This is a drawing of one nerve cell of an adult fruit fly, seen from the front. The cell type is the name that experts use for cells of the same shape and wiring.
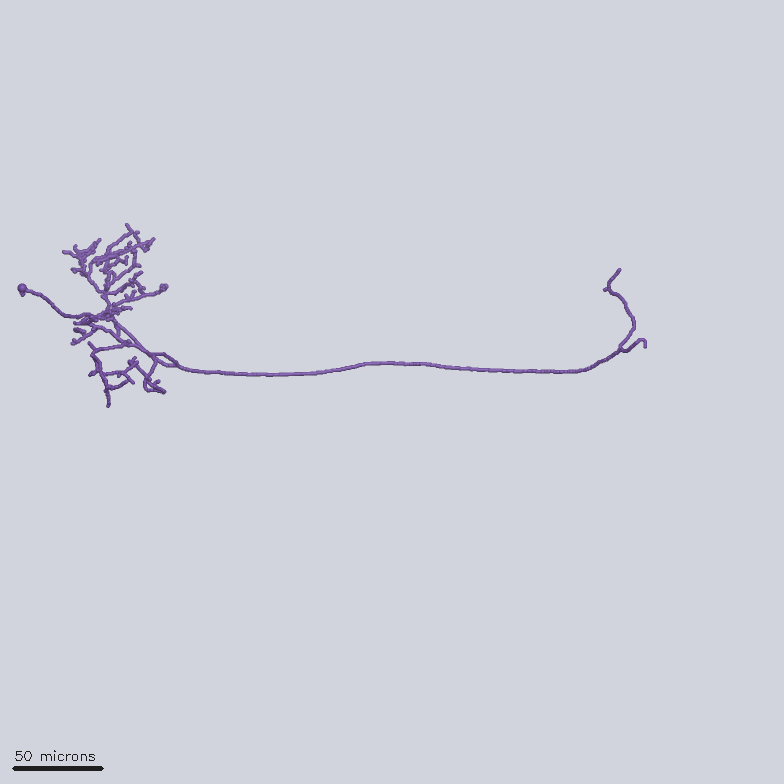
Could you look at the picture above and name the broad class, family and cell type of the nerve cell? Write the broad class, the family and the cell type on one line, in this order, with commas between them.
central-brain intrinsic neuron, hemilineage VLPl2_posterior, LHAV2g2_a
